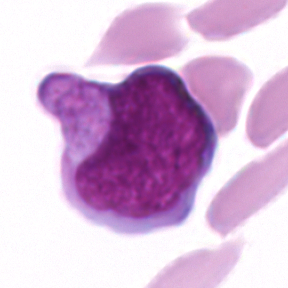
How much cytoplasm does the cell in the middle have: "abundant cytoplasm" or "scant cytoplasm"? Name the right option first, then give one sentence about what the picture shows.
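Scant cytoplasm. The nucleus fills most of the cell.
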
